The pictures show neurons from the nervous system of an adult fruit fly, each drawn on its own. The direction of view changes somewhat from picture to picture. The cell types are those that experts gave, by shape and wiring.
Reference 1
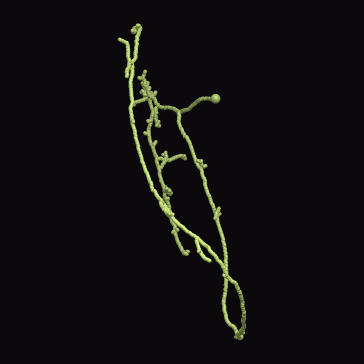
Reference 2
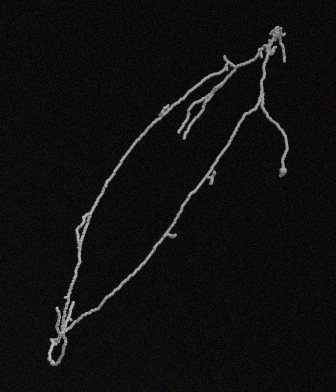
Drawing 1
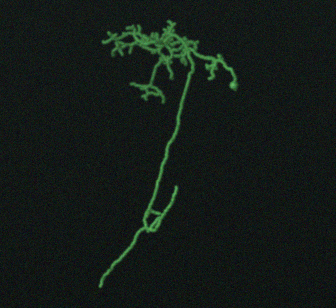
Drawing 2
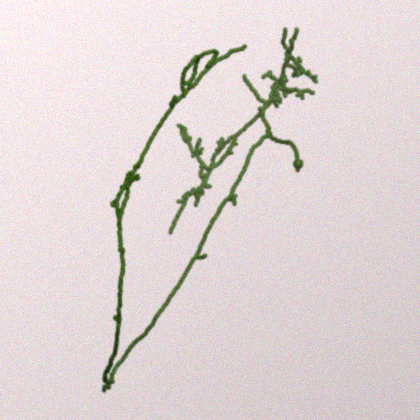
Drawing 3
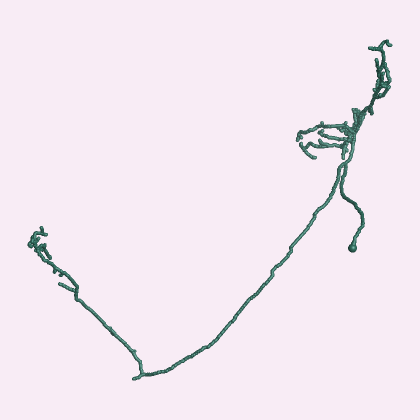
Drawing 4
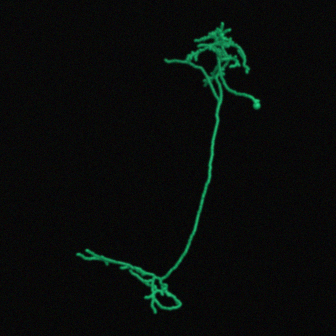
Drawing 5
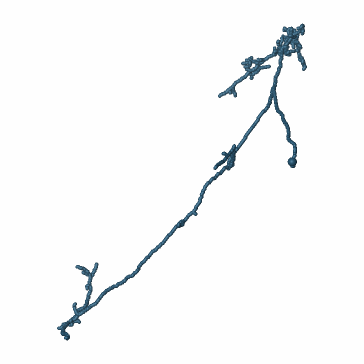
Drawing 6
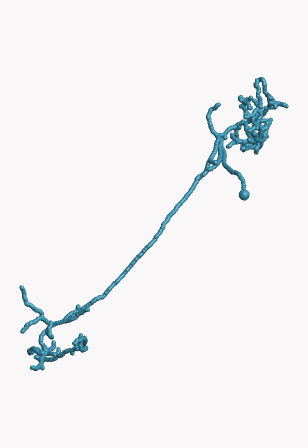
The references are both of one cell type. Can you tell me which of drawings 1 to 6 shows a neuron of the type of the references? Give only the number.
2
